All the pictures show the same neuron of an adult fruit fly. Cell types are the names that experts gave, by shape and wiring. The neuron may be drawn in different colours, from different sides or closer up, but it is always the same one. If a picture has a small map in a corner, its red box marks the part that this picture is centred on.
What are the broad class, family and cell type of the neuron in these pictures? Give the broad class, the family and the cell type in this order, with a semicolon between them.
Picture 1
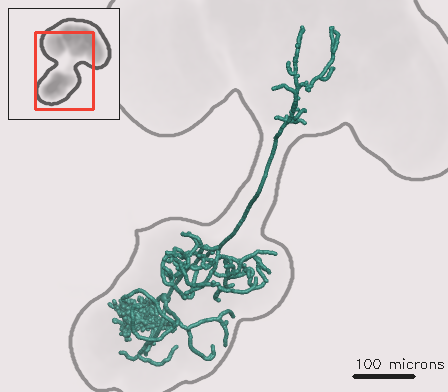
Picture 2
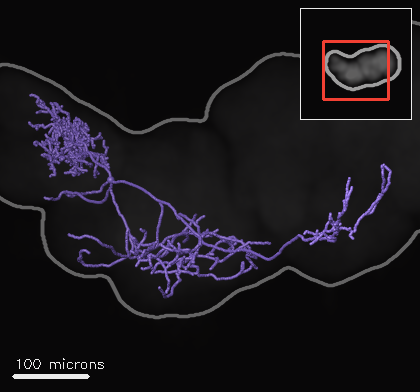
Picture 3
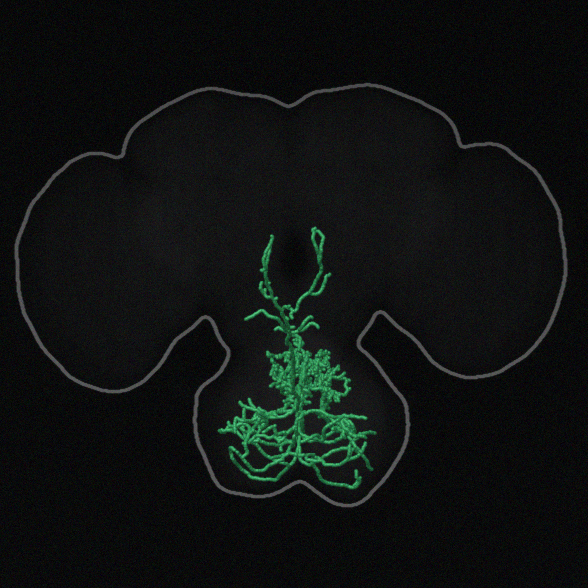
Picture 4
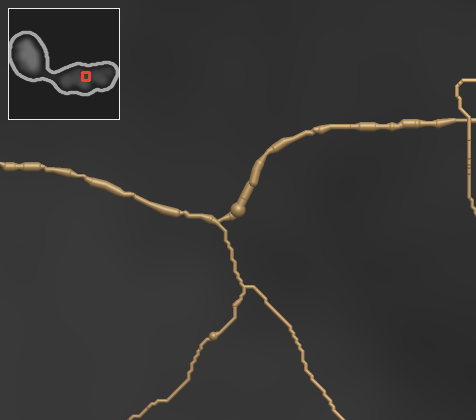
ascending neuron; hemilineage 05B; AN05B095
